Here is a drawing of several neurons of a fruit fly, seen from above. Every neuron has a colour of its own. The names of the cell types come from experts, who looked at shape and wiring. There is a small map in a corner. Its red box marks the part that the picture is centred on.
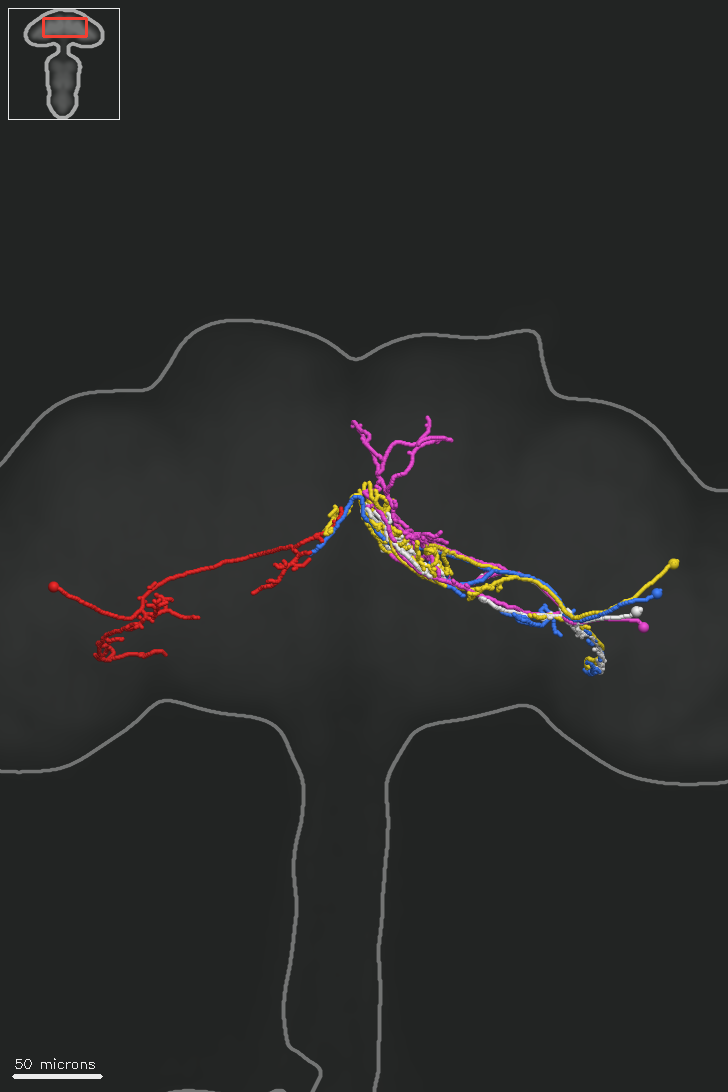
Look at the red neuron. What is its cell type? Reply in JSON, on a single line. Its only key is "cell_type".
{"cell_type": "SMP229"}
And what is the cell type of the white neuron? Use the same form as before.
{"cell_type": "SMP223"}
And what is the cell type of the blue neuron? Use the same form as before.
{"cell_type": "SMP232"}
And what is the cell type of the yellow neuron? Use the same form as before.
{"cell_type": "SMP222"}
